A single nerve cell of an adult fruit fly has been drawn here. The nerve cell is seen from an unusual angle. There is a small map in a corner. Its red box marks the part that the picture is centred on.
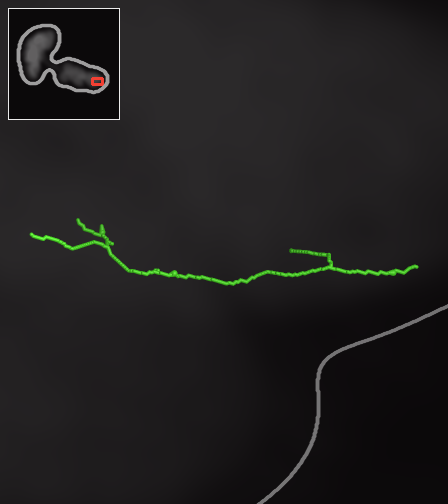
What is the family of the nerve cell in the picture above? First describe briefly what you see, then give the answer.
It lies in the nerve cord. No cell body is drawn. It has a dozen or fewer branch ends. Its broad class is sensory neuron entering the nerve cord. Its family is called class chemosensory.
